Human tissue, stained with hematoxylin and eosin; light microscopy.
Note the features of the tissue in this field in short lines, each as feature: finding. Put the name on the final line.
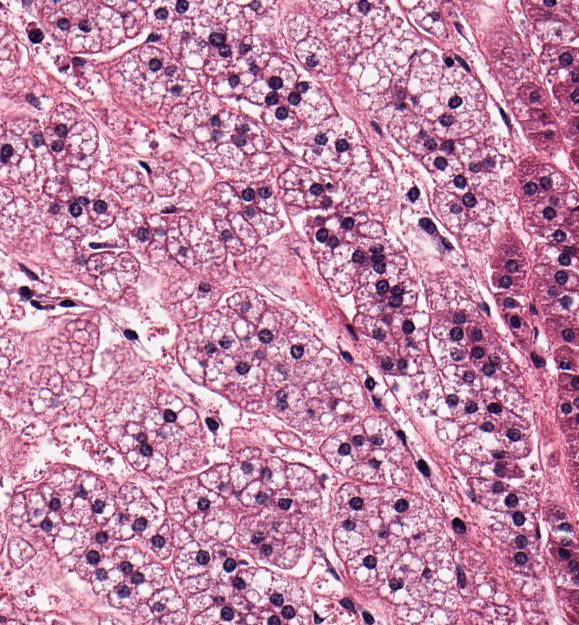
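Cords: solid, without gland lumina
Cytoplasm of most cells: pale, foamy, many small clear vacuoles
Nuclei: one per cell, small, round, darkly staining
Right edge: band of cells, denser pink cytoplasm, few vacuoles
Name: adrenal gland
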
